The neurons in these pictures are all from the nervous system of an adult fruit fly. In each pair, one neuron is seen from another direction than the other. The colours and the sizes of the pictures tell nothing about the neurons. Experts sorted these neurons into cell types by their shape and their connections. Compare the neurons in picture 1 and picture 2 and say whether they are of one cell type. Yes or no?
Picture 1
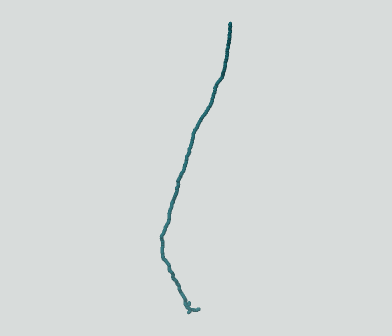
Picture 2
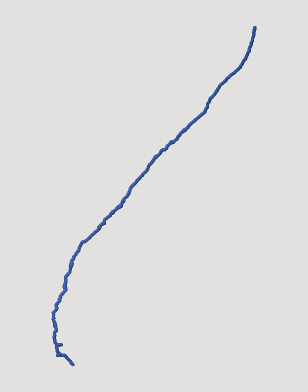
yes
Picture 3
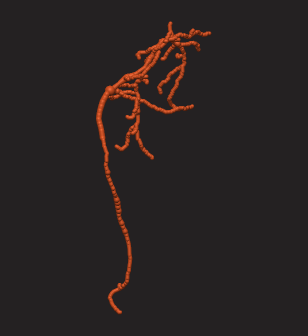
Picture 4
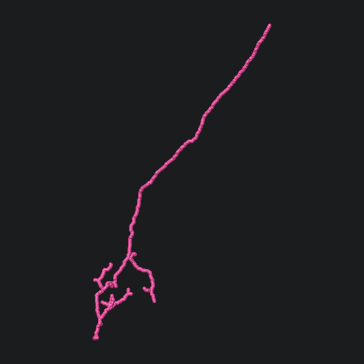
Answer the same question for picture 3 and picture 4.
no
